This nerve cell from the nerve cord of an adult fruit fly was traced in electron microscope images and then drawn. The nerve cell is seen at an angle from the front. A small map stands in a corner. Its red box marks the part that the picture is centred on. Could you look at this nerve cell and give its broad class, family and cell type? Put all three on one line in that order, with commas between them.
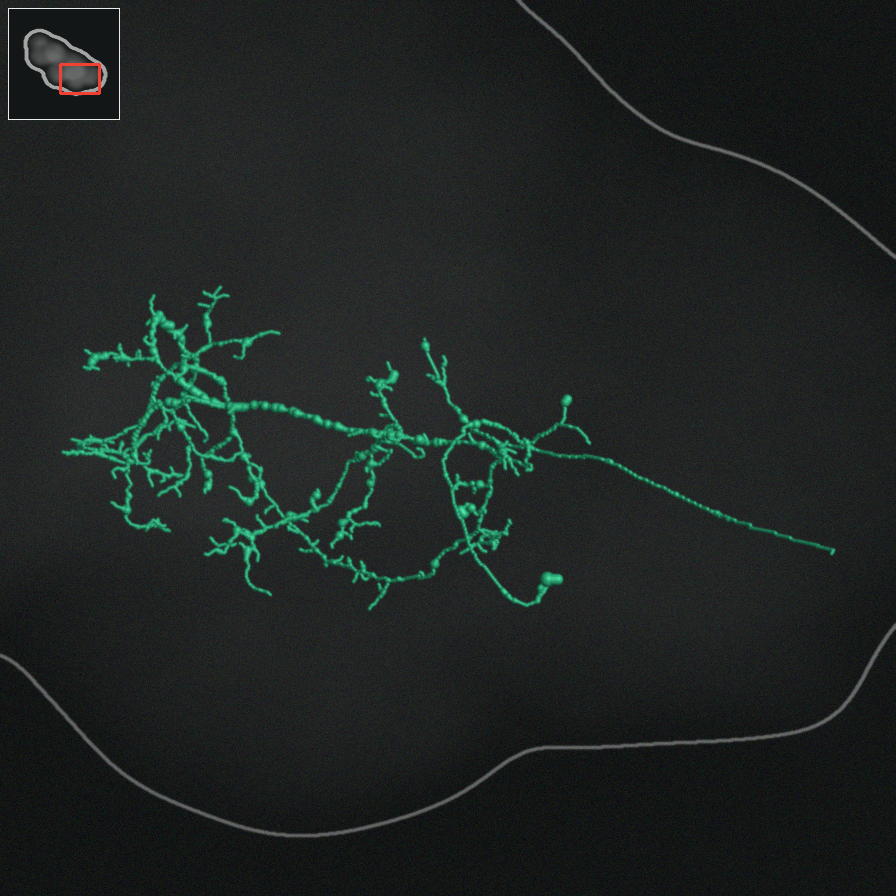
ascending neuron, hemilineage 08B, AN08B089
